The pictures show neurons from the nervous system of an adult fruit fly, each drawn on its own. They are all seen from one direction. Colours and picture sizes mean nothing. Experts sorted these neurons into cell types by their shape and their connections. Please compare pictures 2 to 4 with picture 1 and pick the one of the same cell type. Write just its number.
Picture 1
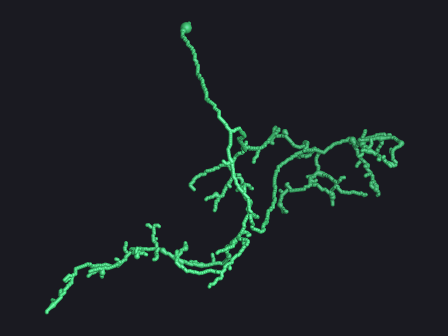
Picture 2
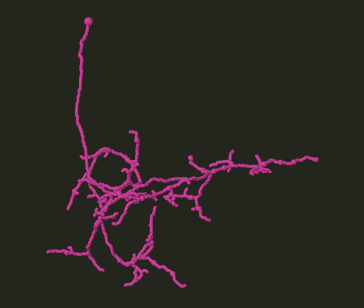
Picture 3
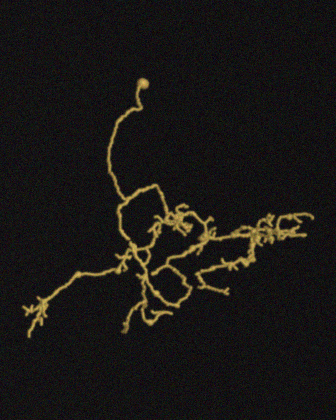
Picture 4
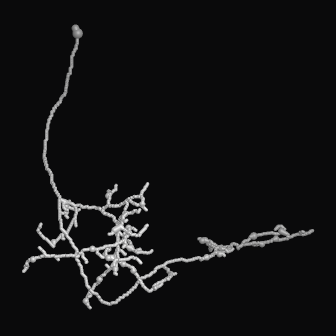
3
